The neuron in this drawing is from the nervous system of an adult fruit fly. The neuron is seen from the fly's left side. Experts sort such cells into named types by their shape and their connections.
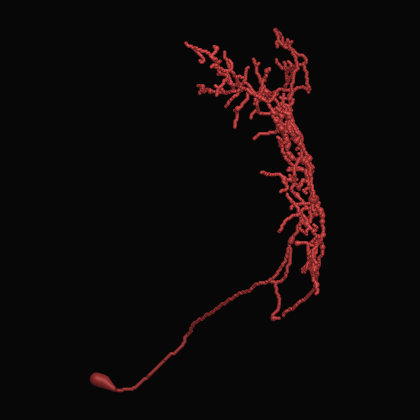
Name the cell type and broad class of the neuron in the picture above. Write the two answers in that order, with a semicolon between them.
PLP261; central-brain intrinsic neuron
